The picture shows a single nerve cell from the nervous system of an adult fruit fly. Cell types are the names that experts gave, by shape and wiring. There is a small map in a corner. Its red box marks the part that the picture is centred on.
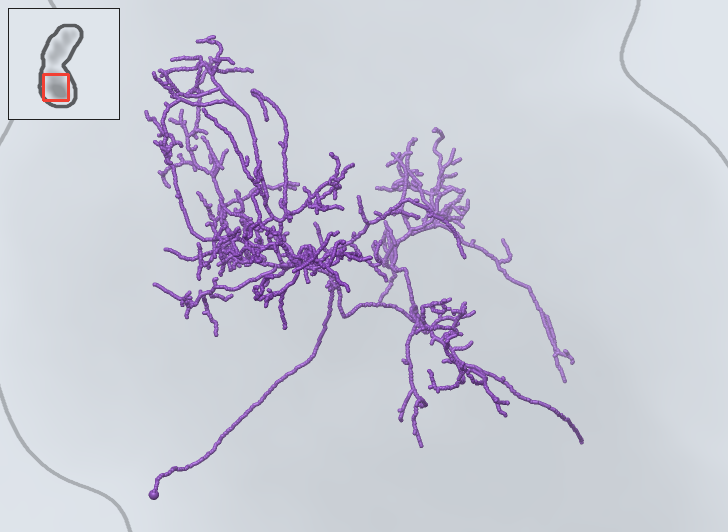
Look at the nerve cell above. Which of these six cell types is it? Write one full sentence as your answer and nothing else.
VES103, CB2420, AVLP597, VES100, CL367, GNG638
On the level of cell type, this neuron is GNG638.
